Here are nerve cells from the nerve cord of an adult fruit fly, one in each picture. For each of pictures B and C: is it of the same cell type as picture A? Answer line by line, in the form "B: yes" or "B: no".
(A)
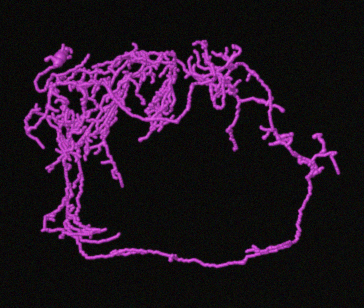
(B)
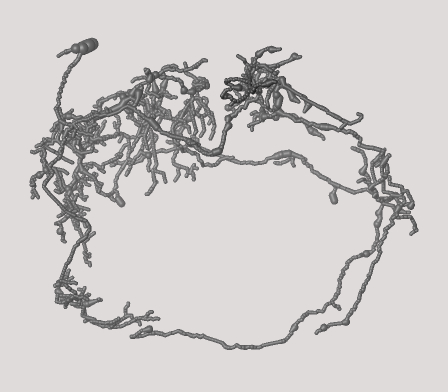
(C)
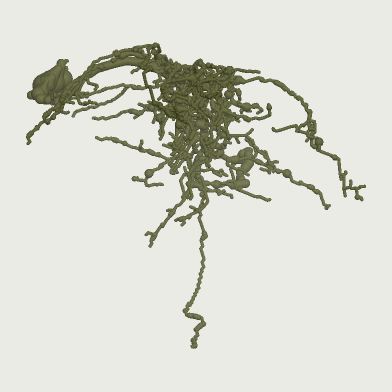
B: yes
C: no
